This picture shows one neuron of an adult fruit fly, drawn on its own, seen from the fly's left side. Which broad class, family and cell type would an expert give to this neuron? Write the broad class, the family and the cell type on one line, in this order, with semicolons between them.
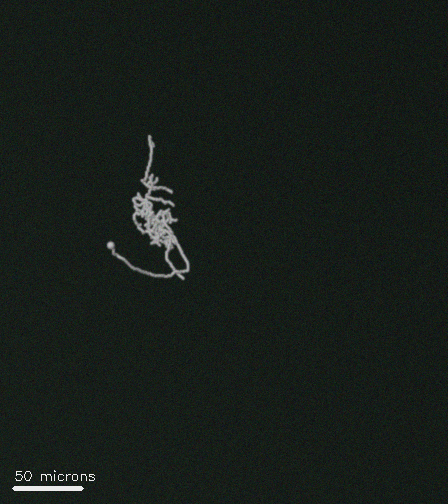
central-brain intrinsic neuron; hemilineage LALa1_anterior; LAL063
